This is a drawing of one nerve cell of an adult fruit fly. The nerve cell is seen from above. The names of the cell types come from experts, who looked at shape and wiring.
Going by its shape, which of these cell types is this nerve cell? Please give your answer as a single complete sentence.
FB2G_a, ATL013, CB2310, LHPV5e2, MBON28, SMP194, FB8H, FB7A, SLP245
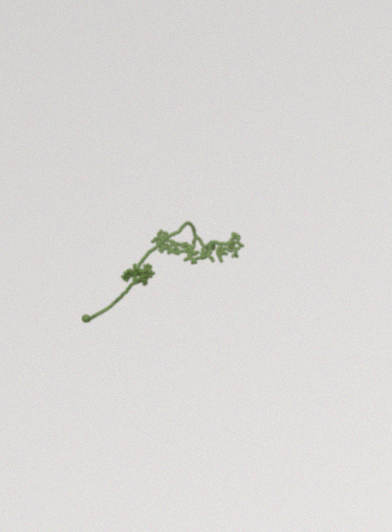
The nerve cell here falls under cell type FB8H.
